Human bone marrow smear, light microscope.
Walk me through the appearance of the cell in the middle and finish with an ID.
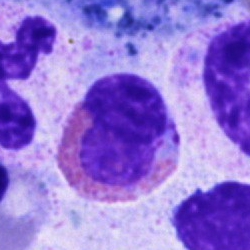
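Starting from the edge, I see a round, smooth outline. The nucleus sits off-centre, toward the top, and I can make out no distinct nucleolus in it. The cytoplasm curves as a crescent along the left and lower side of the nucleus. This is an eosinophil.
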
